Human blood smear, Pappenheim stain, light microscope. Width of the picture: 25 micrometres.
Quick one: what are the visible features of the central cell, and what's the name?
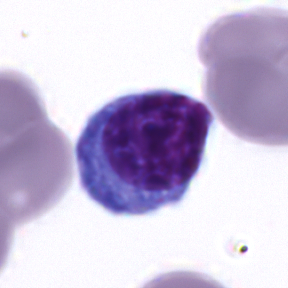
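Rounded and smooth, the cell outline carries no surface projections. The nucleus is rounded, with neither lobes nor a deep indentation. Deep blue cytoplasm forms a broad crescent on the left and lower side of the nucleus, and no distinct coloured granules are present in it. Name: plasma cell.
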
